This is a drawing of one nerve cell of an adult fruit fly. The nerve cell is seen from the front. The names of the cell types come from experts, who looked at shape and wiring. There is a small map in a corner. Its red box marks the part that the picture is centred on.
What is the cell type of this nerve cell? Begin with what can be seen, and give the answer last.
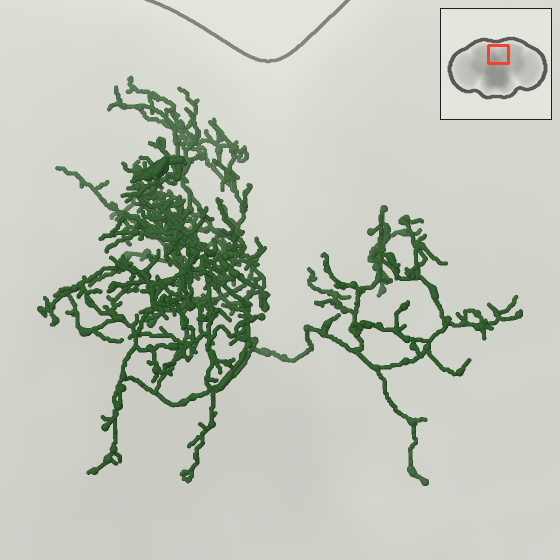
The picture shows more than a hundred branch ends. In this view it is about as wide as it is tall. It is a central-brain intrinsic neuron. The cell type is SMP053.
